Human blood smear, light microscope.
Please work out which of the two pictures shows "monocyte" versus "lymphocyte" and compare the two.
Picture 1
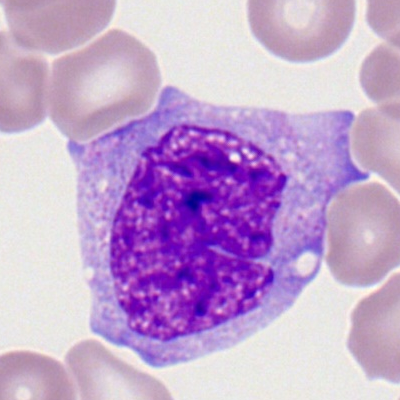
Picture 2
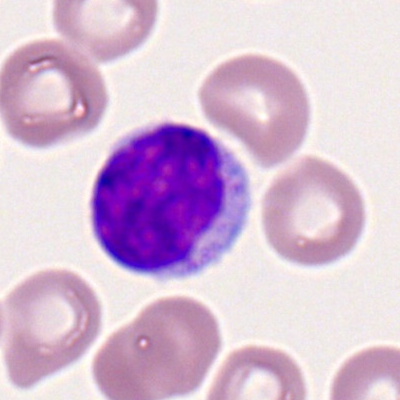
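Here the monocyte is in picture 1 and the lymphocyte in picture 2. Start with the nucleus: in the monocyte a narrow cleft cuts into it from its right side, and it lies near the middle of the cell with cytoplasm on all sides.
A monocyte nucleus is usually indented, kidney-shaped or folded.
In the lymphocyte the nucleus fills most of a round, smooth cell, and its dark purple chromatin is coarsely clumped.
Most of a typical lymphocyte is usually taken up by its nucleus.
Now compare the cytoplasm: the monocyte has plenty of it, pale greyish blue, while the lymphocyte has only a narrow rim of pale blue.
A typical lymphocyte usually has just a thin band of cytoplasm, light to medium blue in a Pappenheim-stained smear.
Fine pinkish-purple granules are scattered through the monocyte's cytoplasm, whereas the lymphocyte's cytoplasm shows no coarse granules.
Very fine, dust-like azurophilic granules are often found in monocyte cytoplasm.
Finally, the monocyte has a small clear vacuole to the lower right of its nucleus, and no vacuoles are seen in the lymphocyte.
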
